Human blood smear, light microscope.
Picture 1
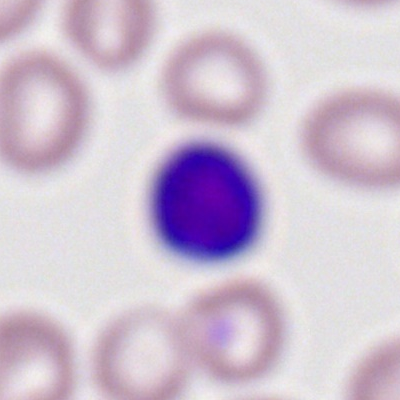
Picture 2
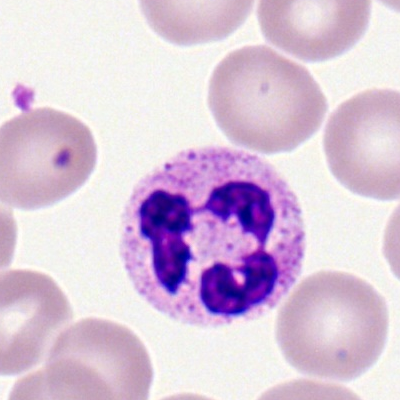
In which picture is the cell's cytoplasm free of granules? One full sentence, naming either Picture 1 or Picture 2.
Picture 1 shows a cell whose cytoplasm has no visible granules.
